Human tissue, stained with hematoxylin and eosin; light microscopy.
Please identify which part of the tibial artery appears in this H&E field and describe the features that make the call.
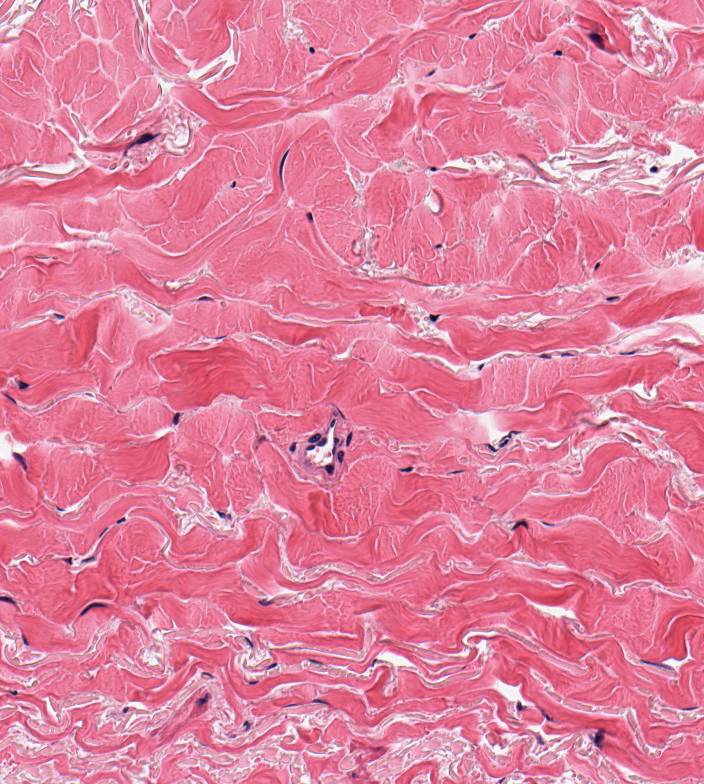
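I'd call this the tunica adventitia. Thick pink collagen bundles fill the whole field, and there's no epithelium.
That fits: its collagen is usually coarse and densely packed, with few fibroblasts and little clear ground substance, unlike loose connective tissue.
Looking closer, the bundles run roughly horizontally in wavy layers in the lower half but go in several directions and interweave in the upper part.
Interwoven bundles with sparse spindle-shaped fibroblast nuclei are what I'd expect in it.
And sure enough, sparse small, dark, flattened spindle-shaped nuclei lie scattered between them.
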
